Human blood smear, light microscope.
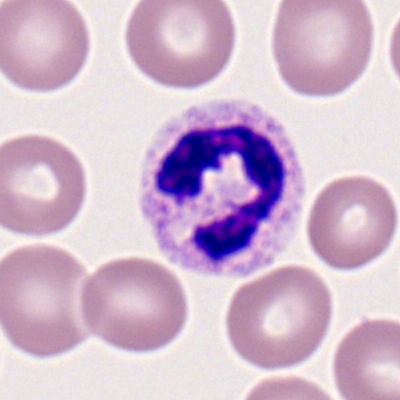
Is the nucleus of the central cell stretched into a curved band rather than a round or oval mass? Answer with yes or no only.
Yes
